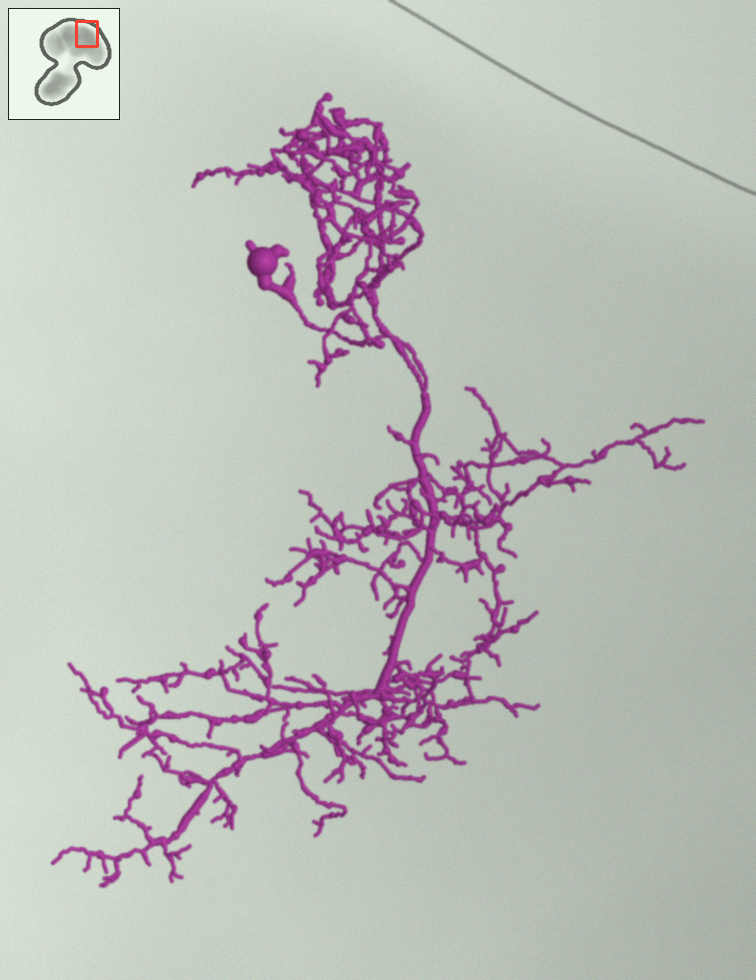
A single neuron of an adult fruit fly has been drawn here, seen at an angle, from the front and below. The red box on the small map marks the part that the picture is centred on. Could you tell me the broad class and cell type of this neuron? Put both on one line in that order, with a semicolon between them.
central-brain intrinsic neuron; CL129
